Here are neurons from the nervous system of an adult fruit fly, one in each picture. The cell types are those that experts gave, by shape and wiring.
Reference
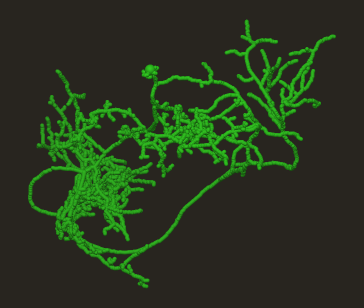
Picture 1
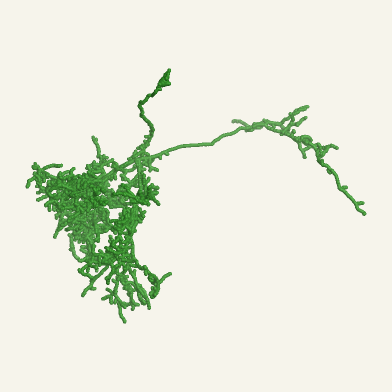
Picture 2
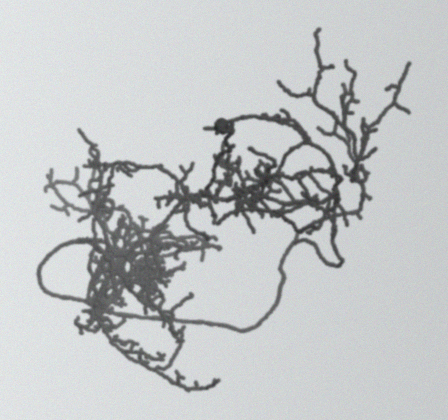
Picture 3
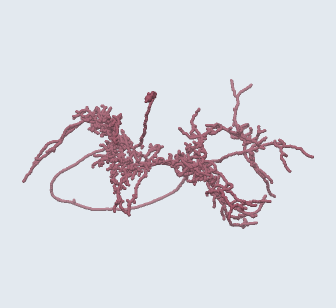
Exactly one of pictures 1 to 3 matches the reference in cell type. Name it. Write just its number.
2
